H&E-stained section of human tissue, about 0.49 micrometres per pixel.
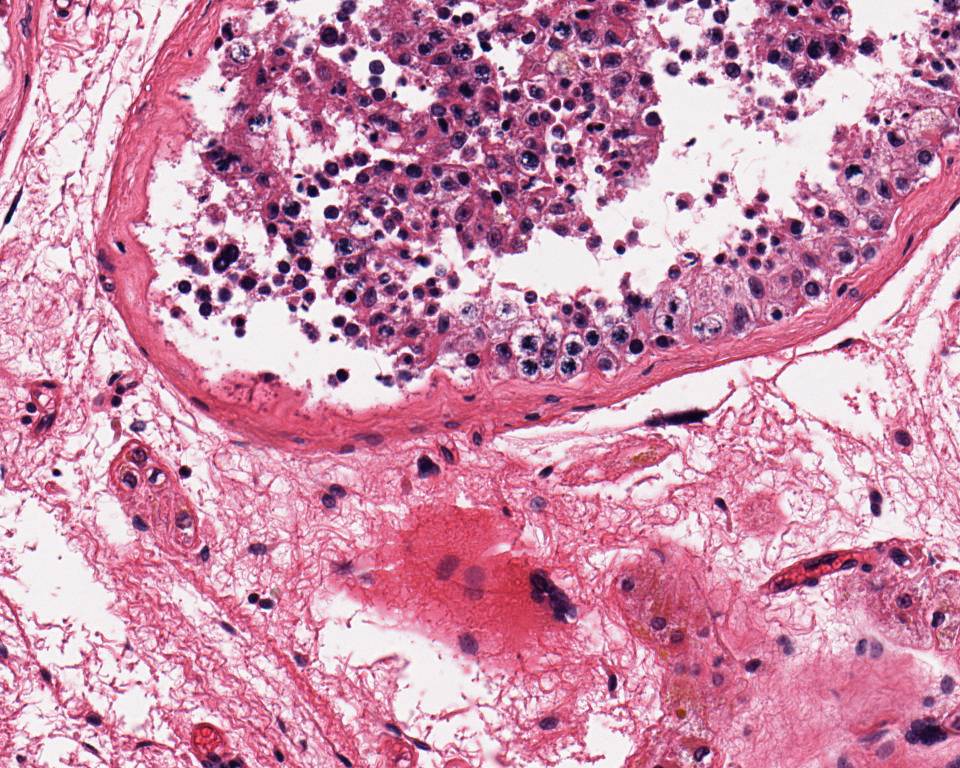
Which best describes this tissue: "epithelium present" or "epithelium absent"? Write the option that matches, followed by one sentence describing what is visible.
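Epithelium present. Along the lower right of the tubule lining lie large round cells with pale cytoplasm and nuclei with coarse, thread-like chromatin.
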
